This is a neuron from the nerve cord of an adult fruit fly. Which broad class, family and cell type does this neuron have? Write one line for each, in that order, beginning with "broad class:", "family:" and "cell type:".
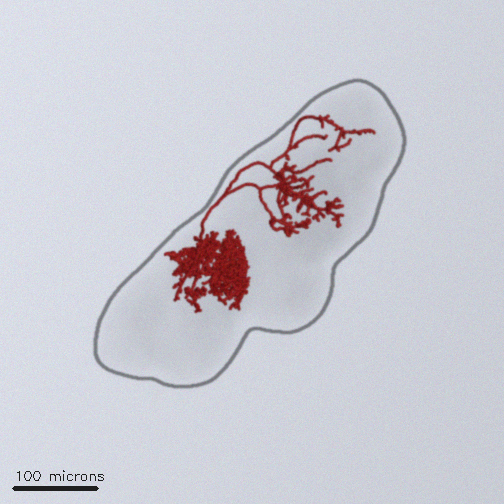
broad class: nerve-cord intrinsic neuron
family: hemilineage 19A
cell type: IN19A018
